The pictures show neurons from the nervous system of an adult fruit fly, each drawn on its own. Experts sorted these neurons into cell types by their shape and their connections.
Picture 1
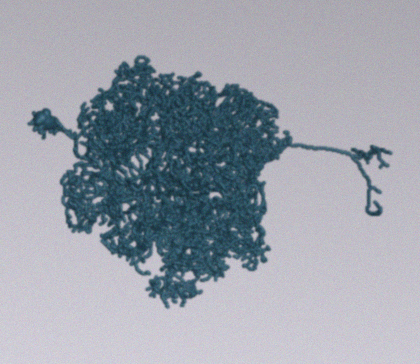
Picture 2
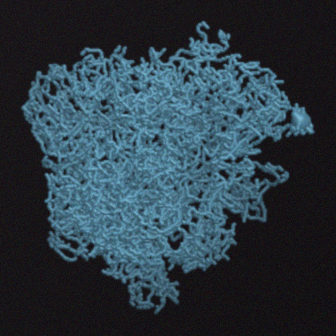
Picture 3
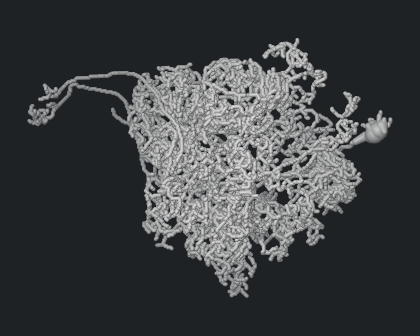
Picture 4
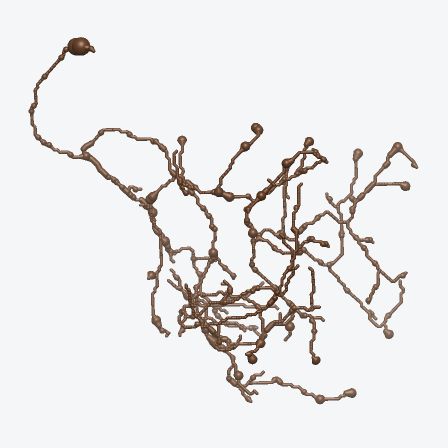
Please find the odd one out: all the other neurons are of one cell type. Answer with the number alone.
4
